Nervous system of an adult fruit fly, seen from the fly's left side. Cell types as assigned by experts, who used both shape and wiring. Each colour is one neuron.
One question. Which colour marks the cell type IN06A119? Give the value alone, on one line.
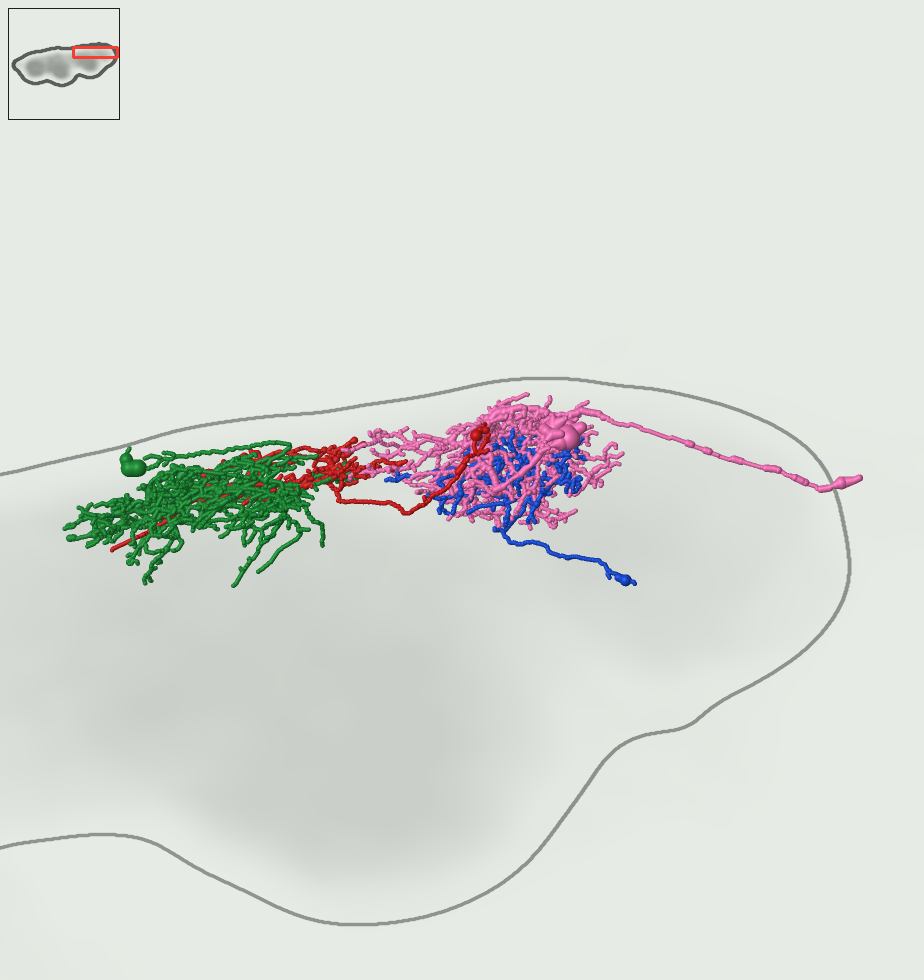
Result: red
